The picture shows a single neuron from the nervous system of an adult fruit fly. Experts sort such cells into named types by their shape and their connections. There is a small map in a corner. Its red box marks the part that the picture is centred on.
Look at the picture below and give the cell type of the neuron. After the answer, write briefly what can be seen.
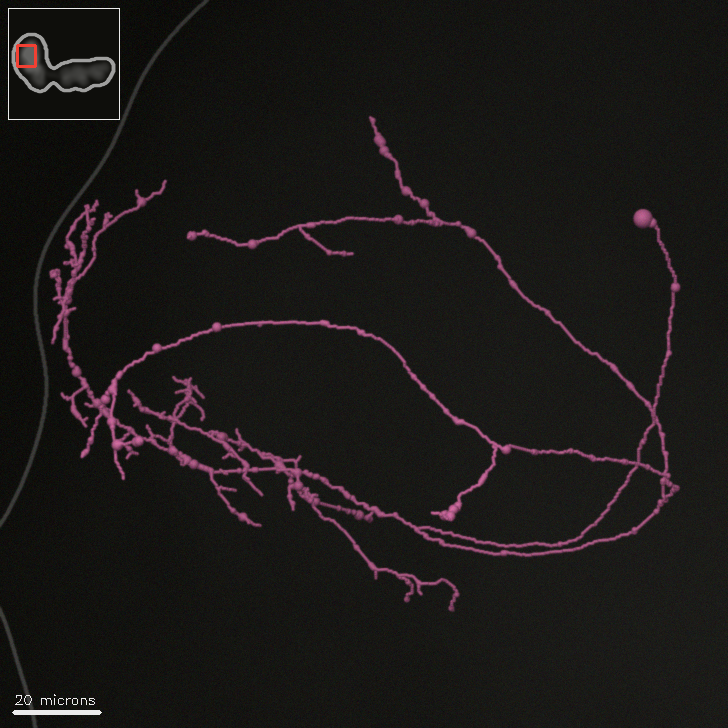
It is of cell type CRE086. This is a central-brain intrinsic neuron. From left to right in the picture it spans about 150 microns. Dozens of branch ends can be seen.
